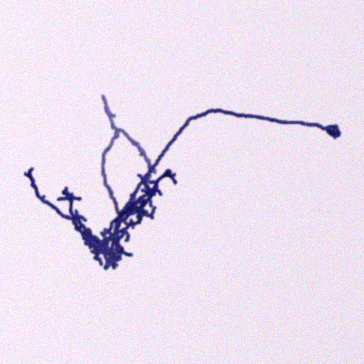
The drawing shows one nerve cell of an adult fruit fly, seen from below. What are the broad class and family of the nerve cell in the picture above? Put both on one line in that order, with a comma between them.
central-brain intrinsic neuron, hemilineage WEDa2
